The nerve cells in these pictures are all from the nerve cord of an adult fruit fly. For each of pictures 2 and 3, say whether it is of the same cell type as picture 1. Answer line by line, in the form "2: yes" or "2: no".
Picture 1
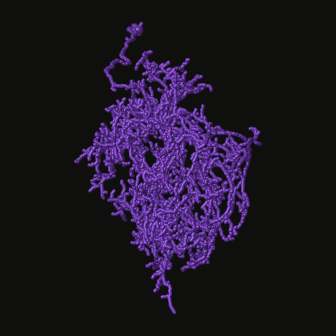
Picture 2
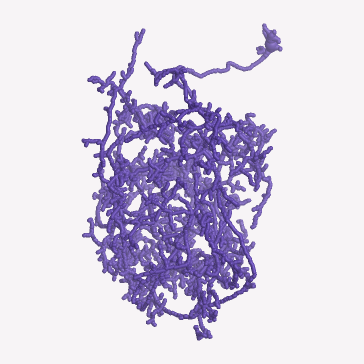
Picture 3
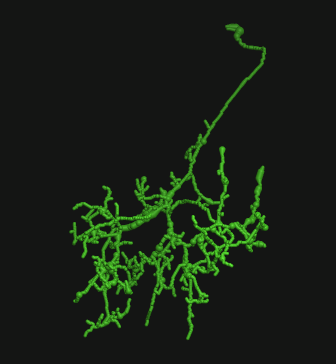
2: yes
3: no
